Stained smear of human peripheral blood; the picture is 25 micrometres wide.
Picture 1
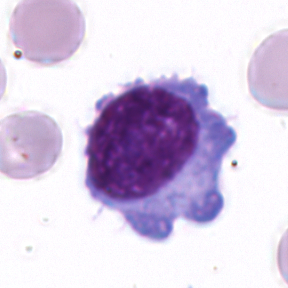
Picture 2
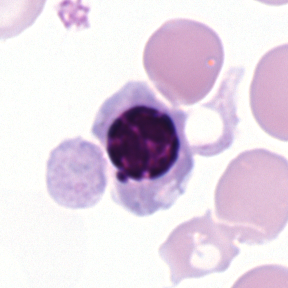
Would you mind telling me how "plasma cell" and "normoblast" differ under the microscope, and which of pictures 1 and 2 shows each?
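Assignment: picture 1 shows the plasma cell, and picture 2 the normoblast. Point one, outline: both are irregular, but picture 1 has several rounded bulges along its right and lower edges and short fine spikes on its upper edge, whereas picture 2 is angular rather than smoothly round. Point two, nucleus: in picture 1 it is oval, fills about 50% of the cell's area and lies toward the upper left of a cell about 14 micrometres across; in picture 2 it is round and about 7 micrometres across, with a small dark knob bulging from its lower left edge.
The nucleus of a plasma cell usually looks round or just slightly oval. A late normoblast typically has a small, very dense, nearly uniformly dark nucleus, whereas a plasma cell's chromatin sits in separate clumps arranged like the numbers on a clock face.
Point three, chromatin: picture 1 shows dark purple, coarsely clumped chromatin.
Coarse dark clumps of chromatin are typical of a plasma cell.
Point four, cytoplasm colour: in picture 2 the cytoplasm is pale greyish blue.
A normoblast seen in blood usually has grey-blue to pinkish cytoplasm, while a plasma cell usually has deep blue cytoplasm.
Point five, shared features: neither cell shows nucleoli or distinct granules. Point six, surroundings: the cell in picture 1 touches none of the red cells around it.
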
